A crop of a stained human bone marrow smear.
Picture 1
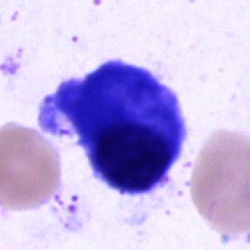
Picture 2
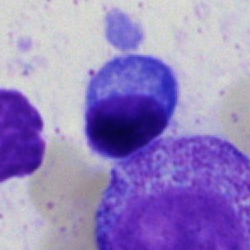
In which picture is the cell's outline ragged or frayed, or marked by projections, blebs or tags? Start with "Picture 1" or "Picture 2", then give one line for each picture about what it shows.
Picture 1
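What picture 1 shows: The cell outline is irregular and lumpy rather than smoothly round.
What picture 2 shows: The cell has a rounded outline with a smooth border.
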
